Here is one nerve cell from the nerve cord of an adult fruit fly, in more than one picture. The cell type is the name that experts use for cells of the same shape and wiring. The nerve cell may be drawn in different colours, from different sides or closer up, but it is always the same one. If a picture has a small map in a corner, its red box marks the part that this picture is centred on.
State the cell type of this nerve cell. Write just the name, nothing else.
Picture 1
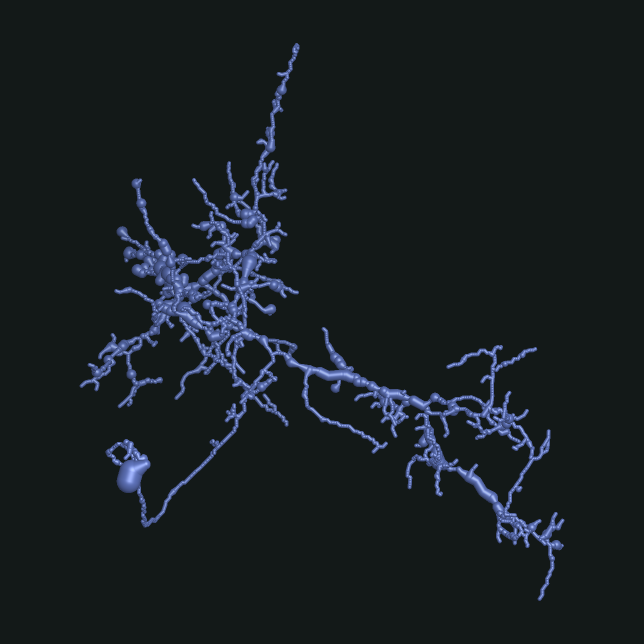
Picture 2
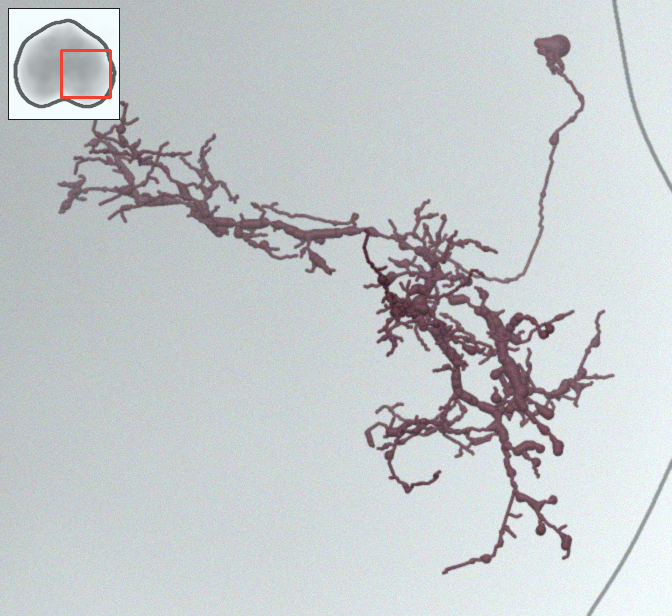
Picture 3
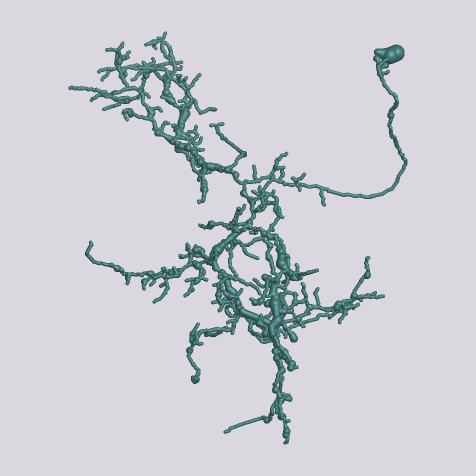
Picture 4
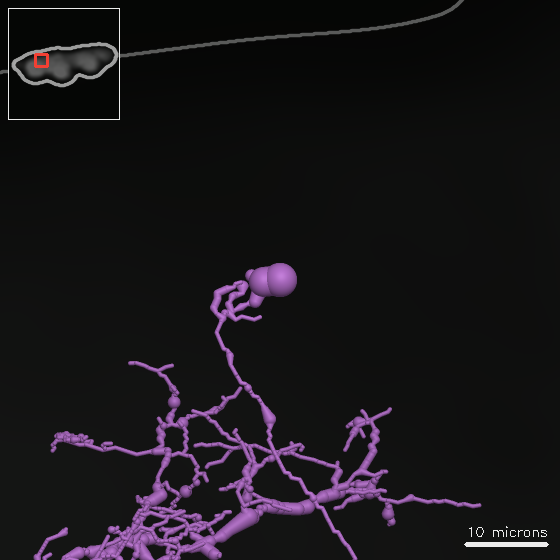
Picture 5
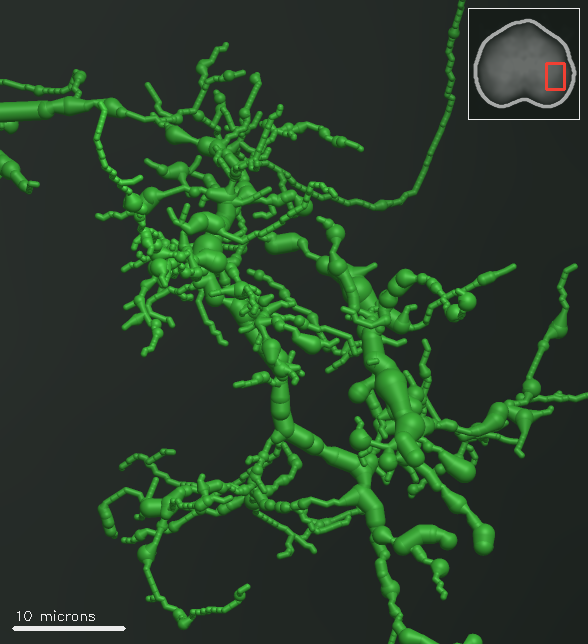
IN21A028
